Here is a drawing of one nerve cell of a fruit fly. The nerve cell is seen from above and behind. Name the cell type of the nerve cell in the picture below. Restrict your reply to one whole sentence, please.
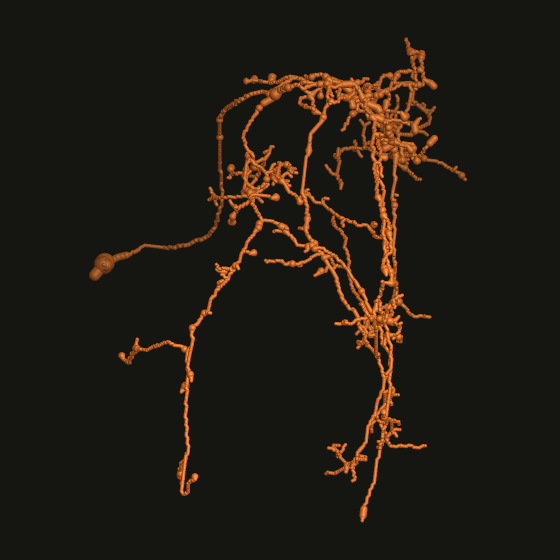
The cell type of this nerve cell is IN03B043.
